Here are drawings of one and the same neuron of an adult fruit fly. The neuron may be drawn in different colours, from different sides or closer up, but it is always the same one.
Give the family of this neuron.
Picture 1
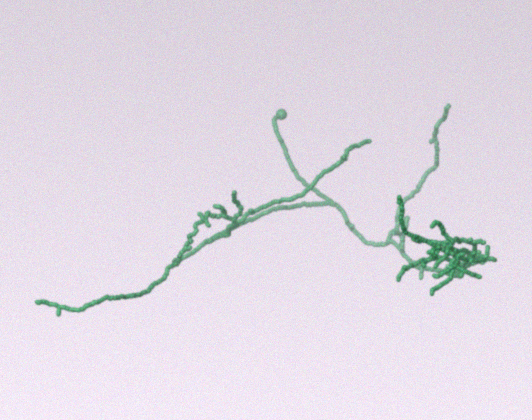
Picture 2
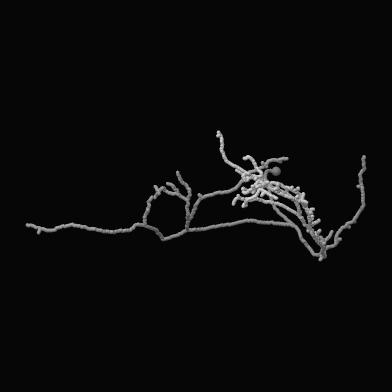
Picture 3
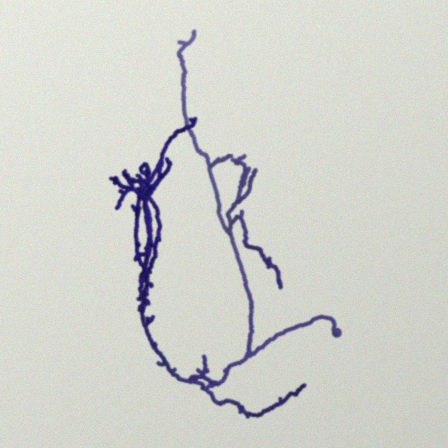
hemilineage DM6_ventral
